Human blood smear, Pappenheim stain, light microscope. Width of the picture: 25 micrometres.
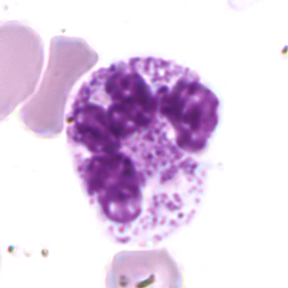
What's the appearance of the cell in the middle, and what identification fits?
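Notice how the nucleus breaks into several separate lobes instead of one mass, and they sit mostly along the upper and left parts of the cell, leaving the lower right mainly cytoplasm. The chromatin's dark purple and coarsely clumped, against a very pale, nearly colourless cytoplasm background. You're looking at a segmented neutrophil.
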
